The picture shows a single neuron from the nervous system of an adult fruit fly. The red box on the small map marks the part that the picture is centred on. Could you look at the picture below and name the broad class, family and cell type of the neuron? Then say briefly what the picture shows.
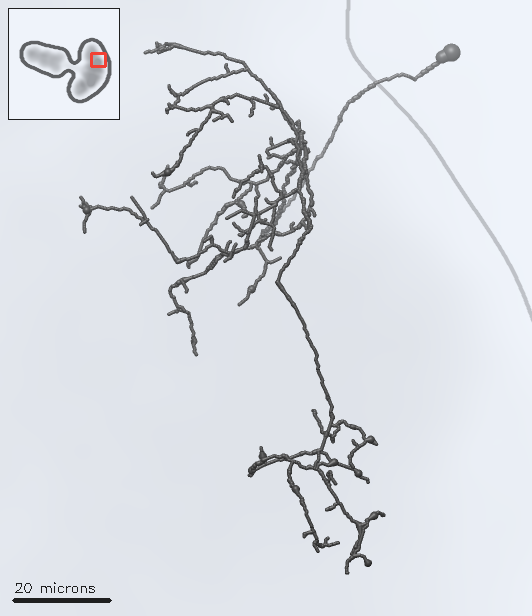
Its broad class is central-brain intrinsic neuron. Its family is hemilineage VPNl&d1_dorsal. The cell type is LHAV5a2_b. It lies in the brain. The cell body is at the upper right of the picture. Dozens of branch ends can be seen.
